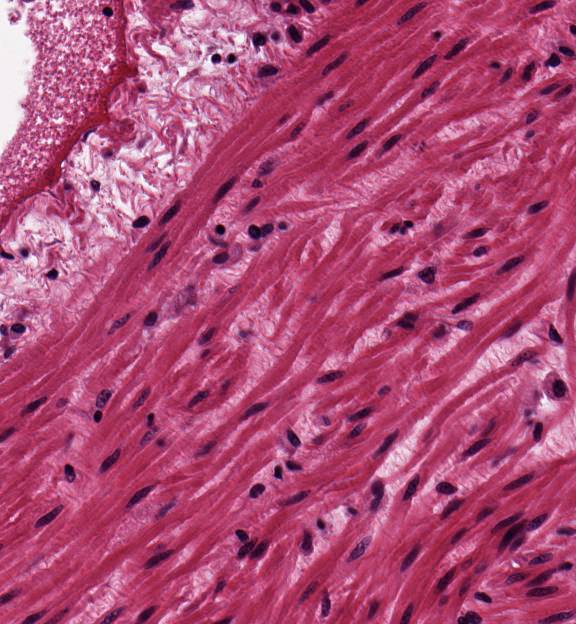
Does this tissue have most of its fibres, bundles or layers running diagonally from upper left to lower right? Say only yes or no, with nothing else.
No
